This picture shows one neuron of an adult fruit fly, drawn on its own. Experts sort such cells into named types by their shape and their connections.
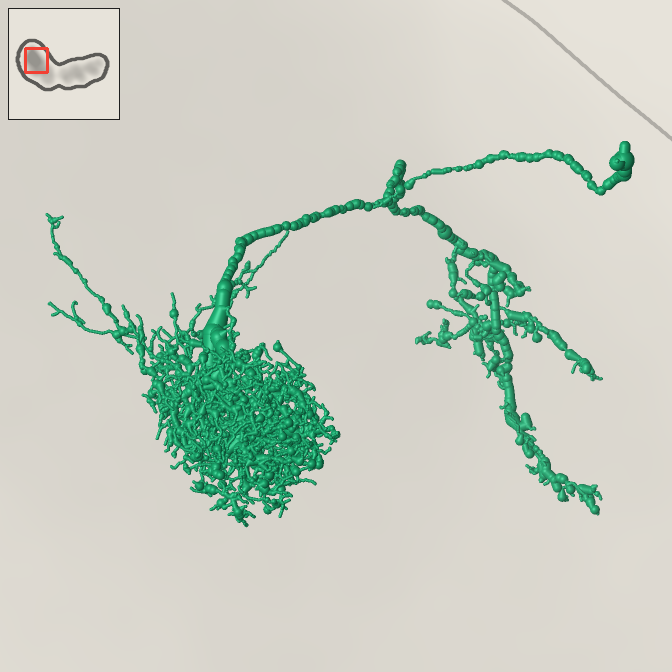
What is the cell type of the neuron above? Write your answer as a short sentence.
The cell type is AOTU063_b.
